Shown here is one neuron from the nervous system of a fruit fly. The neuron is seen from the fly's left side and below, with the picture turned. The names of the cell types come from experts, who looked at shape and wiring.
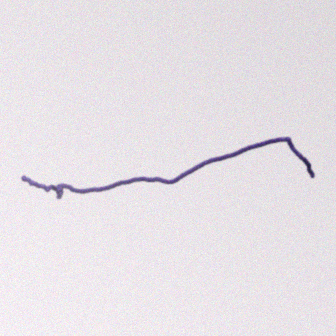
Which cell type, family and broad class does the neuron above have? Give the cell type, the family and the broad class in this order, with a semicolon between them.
LgAG6; class gustatory; sensory neuron ascending to the brain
